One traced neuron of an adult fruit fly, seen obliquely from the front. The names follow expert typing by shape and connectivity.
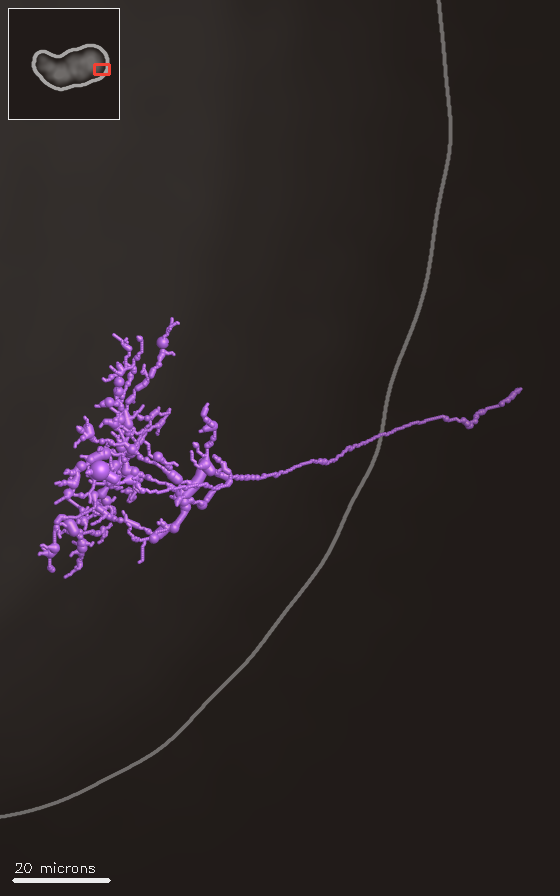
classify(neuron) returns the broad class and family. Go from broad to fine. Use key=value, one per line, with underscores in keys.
broad_class=optic-lobe intrinsic neuron
family=Lawf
